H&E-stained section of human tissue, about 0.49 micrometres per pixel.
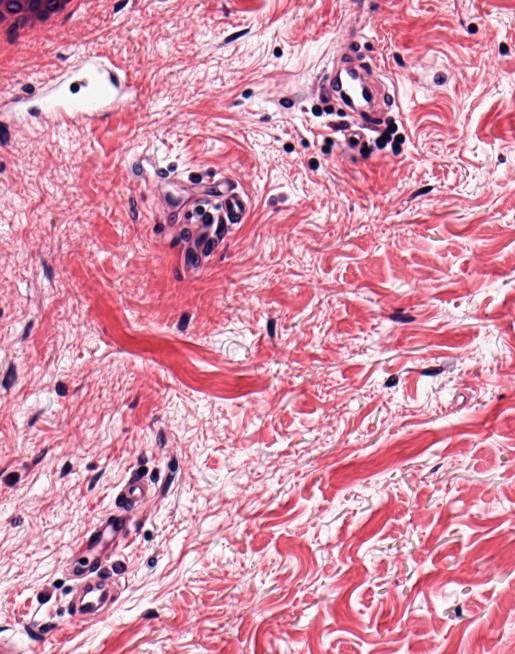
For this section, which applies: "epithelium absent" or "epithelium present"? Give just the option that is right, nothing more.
Epithelium absent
